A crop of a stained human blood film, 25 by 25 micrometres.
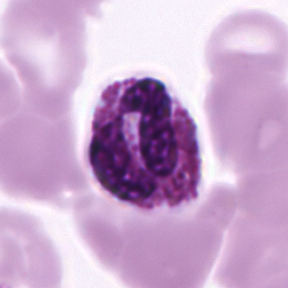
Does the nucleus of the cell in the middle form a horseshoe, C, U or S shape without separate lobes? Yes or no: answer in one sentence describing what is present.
Yes, in this cell the nucleus is a bent band with no separate lobes.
